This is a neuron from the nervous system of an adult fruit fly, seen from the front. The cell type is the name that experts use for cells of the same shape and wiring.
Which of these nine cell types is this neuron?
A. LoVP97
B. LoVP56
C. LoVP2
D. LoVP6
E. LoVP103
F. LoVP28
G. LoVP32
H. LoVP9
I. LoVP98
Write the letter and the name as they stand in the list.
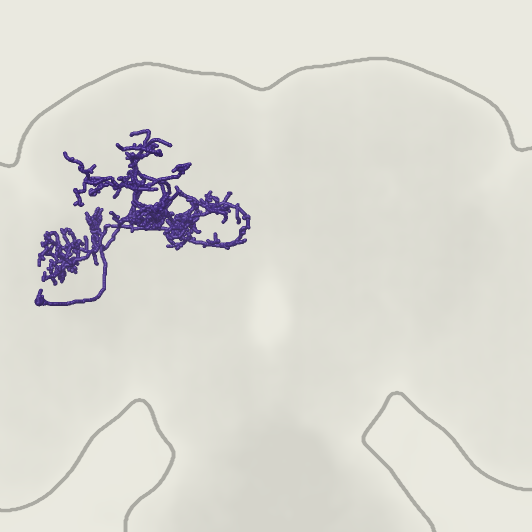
A. LoVP97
